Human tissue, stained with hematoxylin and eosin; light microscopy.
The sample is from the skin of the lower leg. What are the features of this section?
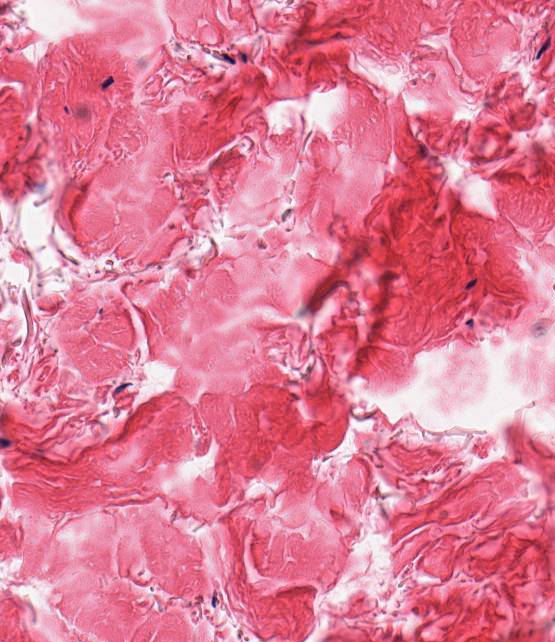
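Entire field filled by closely packed, irregular pink bundles of fibrous material, cut in many different planes. Fibres within bundles wavy, running in varied directions, not in one common line. Nuclei very sparse: a few small dark elongated spindle shapes, between and within bundles. No glands, tubules or other lined units among the bundles.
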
